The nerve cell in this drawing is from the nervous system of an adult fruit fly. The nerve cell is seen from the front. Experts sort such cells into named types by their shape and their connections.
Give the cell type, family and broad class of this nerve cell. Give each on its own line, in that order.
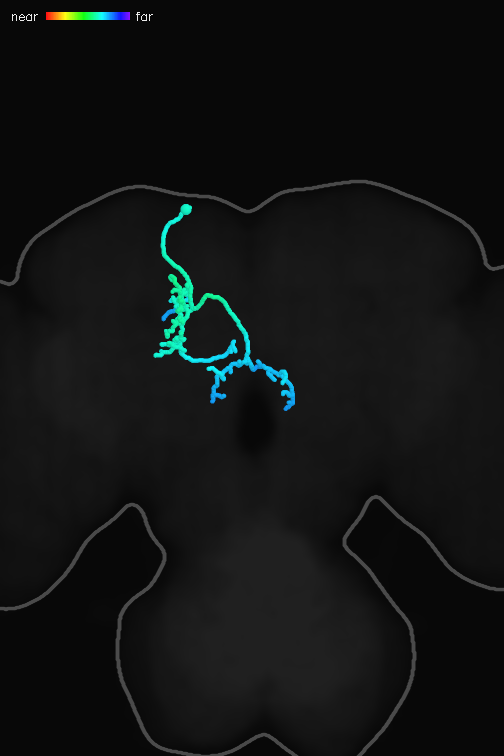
PS109
hemilineage CLp1
central-brain intrinsic neuron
